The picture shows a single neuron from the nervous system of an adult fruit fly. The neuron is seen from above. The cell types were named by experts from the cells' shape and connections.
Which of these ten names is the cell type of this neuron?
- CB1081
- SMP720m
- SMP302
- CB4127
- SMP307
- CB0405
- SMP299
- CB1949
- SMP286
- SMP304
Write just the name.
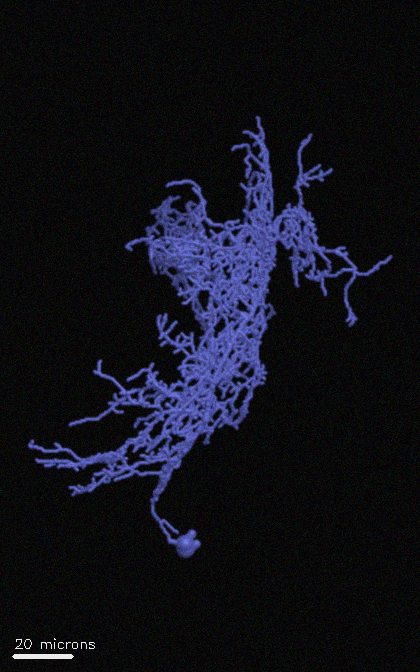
SMP286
